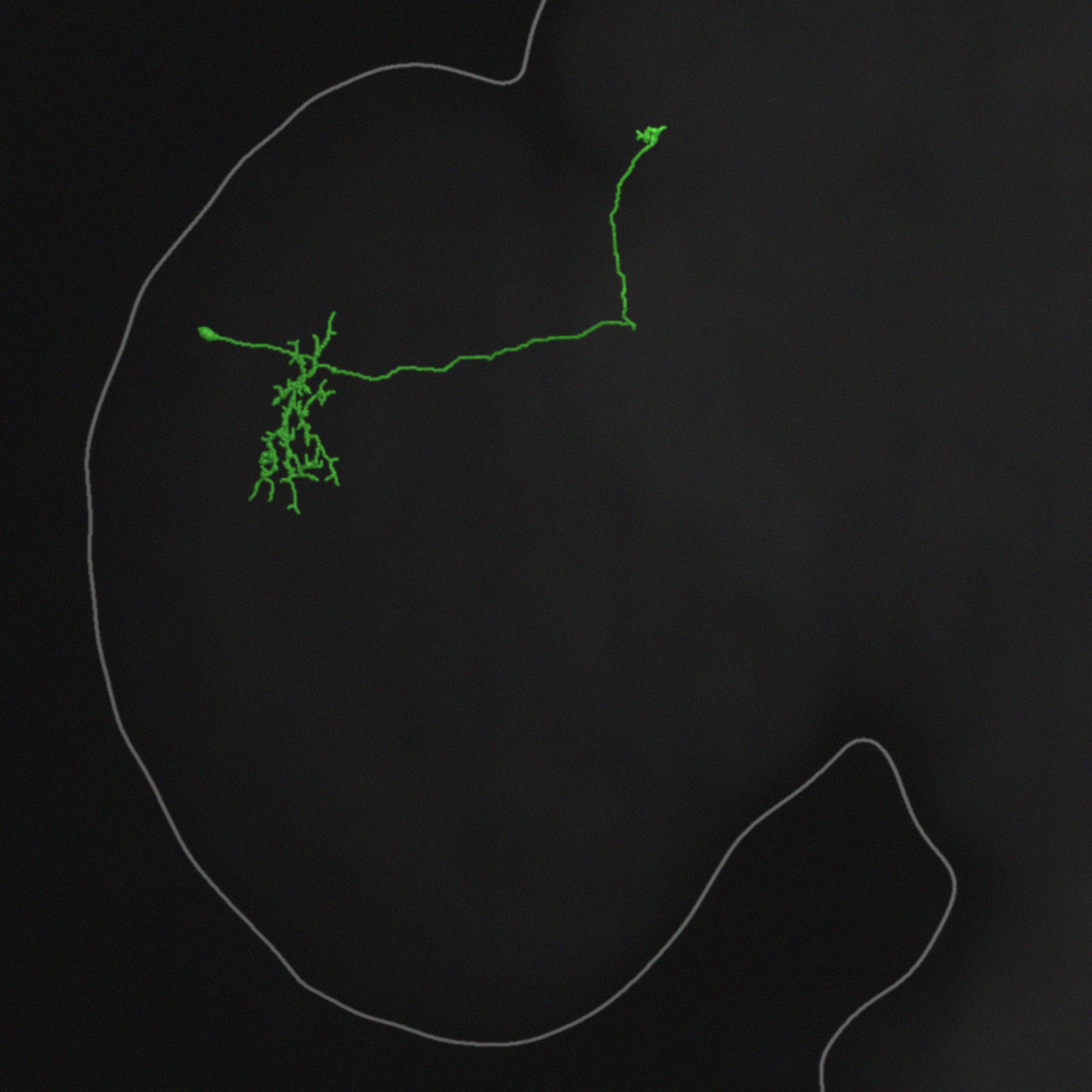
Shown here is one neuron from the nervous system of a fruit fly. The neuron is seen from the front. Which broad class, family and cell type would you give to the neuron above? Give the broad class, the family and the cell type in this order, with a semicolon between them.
visual projection neuron; MeTu; MeTu1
